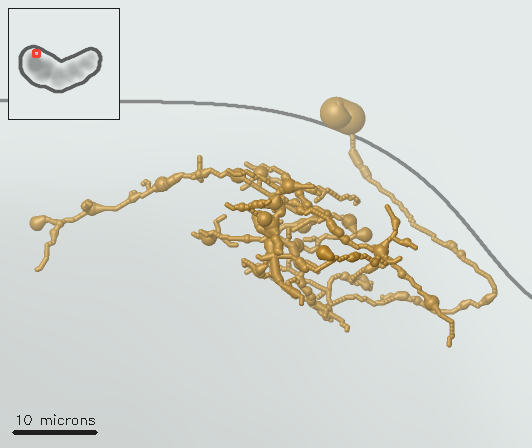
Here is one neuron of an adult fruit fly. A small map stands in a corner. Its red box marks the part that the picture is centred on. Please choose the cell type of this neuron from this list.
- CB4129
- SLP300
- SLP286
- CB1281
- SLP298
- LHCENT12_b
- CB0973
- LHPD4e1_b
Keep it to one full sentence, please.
The type of this neuron is the cell type SLP300.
